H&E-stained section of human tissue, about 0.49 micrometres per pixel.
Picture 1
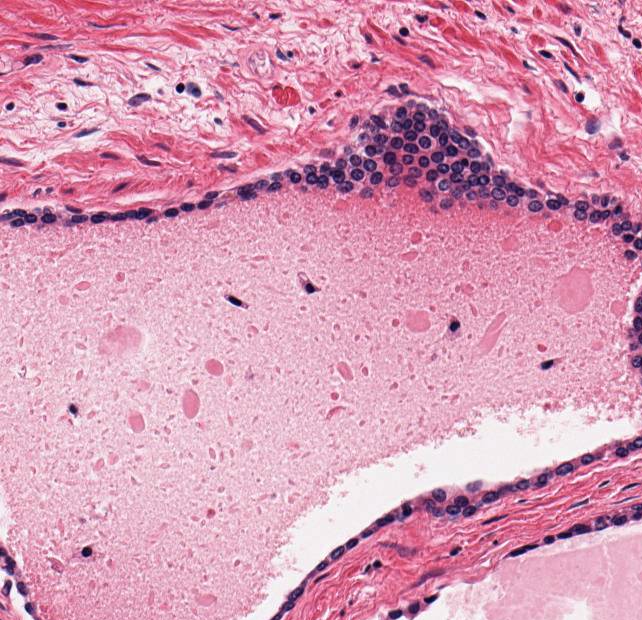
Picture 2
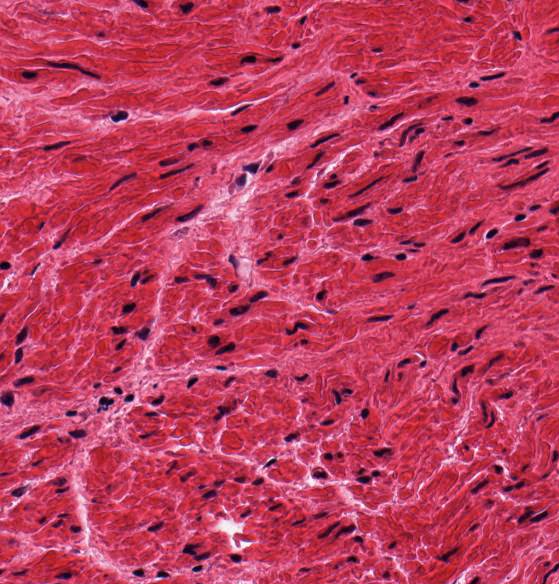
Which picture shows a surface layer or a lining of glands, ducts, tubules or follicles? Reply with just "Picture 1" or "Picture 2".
Picture 1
